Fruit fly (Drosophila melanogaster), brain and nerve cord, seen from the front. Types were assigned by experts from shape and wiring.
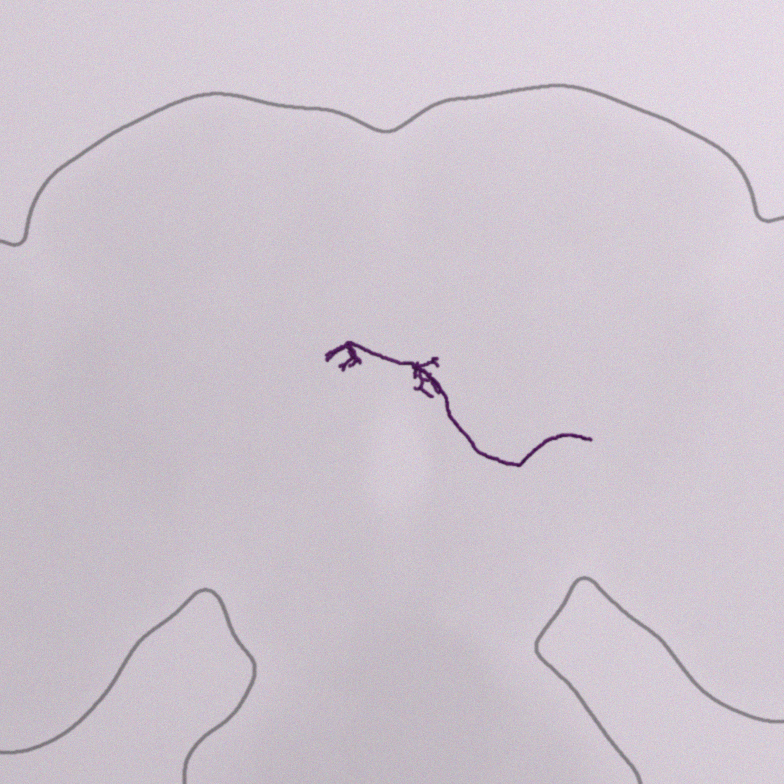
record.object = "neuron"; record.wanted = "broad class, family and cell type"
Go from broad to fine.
sensory neuron entering the brain; class olfactory; ORN_DM1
